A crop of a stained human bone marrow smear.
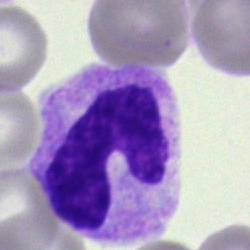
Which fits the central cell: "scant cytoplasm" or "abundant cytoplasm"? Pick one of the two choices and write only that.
Abundant cytoplasm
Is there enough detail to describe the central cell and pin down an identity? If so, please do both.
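A thick curved nuclear band is bent into a hook, its notch opening downward. Chromatin within it is coarsely clumped and dark purple; no nucleoli are visible. The outline is rounded, with a slightly irregular edge. The cell is a band neutrophil.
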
